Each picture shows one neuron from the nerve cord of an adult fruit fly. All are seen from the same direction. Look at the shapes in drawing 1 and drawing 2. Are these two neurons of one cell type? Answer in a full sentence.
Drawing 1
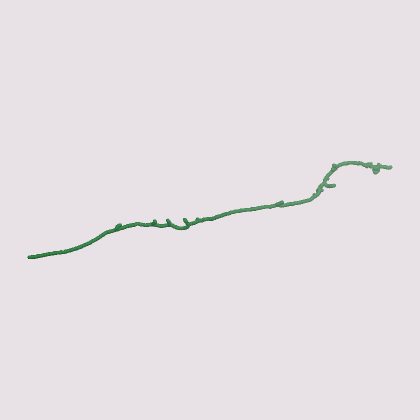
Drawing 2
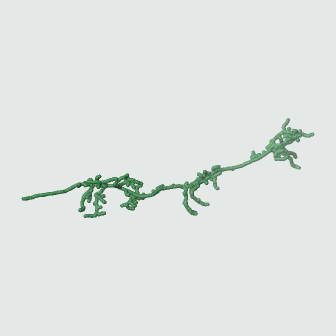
They are of different cell types.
